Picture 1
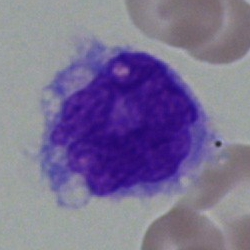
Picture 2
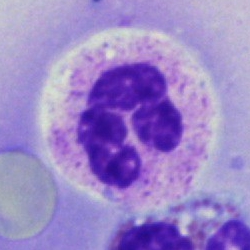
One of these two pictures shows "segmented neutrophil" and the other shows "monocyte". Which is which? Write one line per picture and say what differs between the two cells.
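In picture 1 we see a monocyte: The nucleus fills most of the cell and has an irregular, folded shape.
In picture 2 we see a segmented neutrophil: The cytoplasm is abundant and pale pink.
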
